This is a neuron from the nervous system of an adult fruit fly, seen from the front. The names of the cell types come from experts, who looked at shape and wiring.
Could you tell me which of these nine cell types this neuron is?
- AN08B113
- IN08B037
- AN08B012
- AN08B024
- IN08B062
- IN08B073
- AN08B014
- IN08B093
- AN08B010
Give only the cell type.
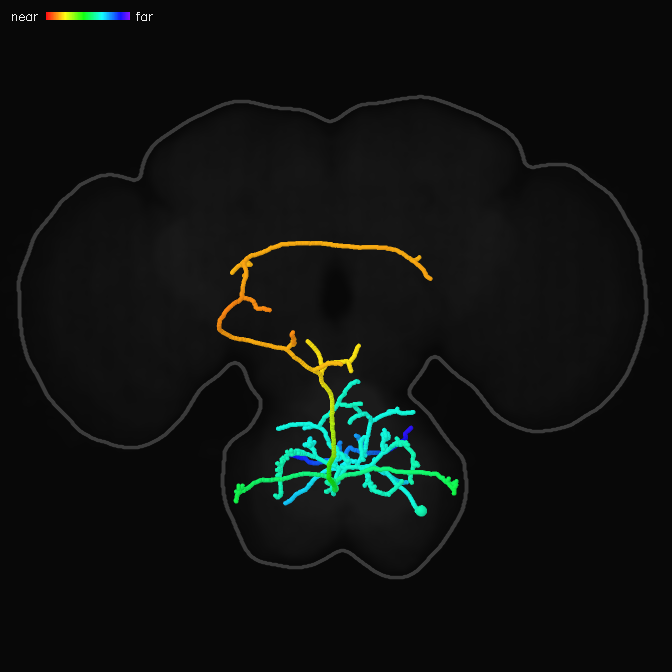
AN08B010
